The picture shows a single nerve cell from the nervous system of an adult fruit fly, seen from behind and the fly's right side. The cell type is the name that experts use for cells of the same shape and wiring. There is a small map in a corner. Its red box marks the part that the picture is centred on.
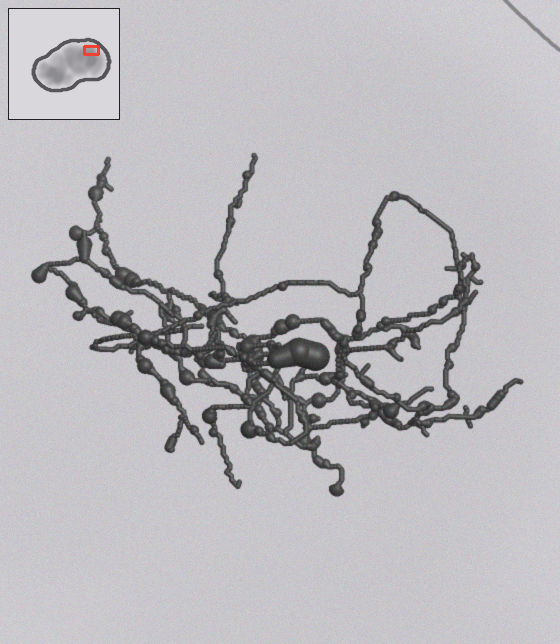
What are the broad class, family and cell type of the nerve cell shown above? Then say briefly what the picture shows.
It is a central-brain intrinsic neuron. Its family is hemilineage LHp1. The cell type is LHPV4k1. Its cell body lies in the middle of the picture. The picture shows dozens of branch ends.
